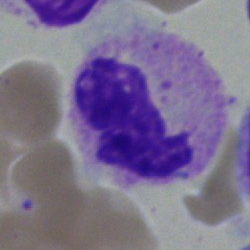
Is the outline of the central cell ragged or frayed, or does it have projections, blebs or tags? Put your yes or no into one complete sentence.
No, by its outline the cell is smooth and even.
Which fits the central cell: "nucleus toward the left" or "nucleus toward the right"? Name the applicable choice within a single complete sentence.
In this cell, the nucleus is set toward the left side.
